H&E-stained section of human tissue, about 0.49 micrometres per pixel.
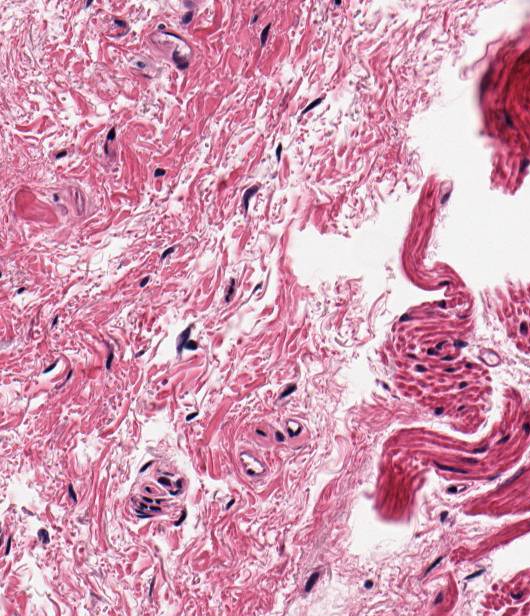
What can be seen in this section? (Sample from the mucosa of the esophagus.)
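Looking across the left and central parts, I find them filled with pink collagen bundles running in many different directions. Sparse small dark spindle-shaped nuclei are scattered among them. Lower middle, there are small vessels, their lumens narrow. And along the right edge, wavy pink fibre bundles, these ones containing elongated nuclei.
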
